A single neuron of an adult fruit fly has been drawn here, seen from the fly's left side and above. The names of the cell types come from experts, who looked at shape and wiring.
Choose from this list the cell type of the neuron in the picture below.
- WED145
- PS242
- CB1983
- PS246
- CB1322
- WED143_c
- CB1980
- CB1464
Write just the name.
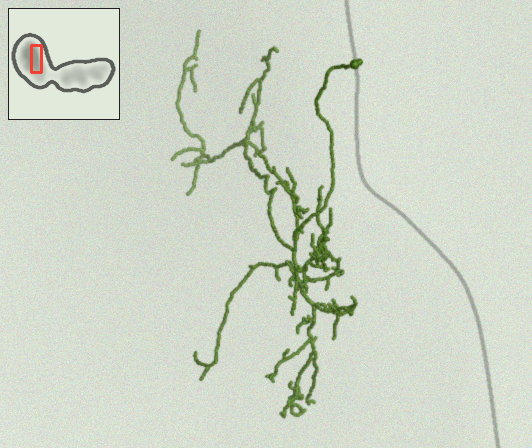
PS242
